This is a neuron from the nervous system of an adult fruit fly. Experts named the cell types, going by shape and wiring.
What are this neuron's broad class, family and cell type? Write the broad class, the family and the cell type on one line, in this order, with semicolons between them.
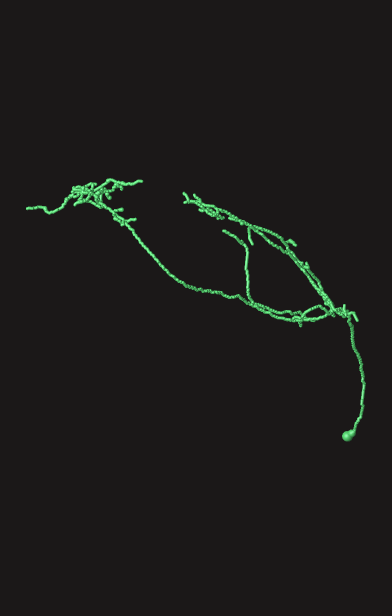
central-brain intrinsic neuron; hemilineage SLPpl1; CB1011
